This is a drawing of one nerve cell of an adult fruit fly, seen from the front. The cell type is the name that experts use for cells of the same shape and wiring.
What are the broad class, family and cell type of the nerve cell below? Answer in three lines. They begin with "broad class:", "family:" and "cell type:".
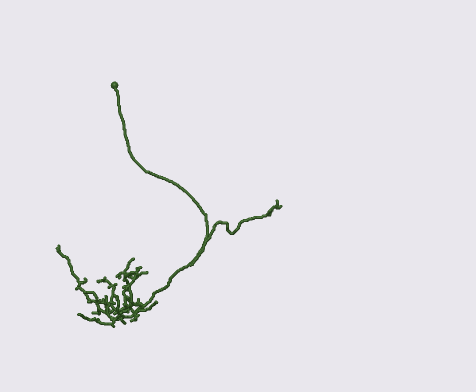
broad class: nerve-cord intrinsic neuron
family: hemilineage 23B
cell type: IN23B087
